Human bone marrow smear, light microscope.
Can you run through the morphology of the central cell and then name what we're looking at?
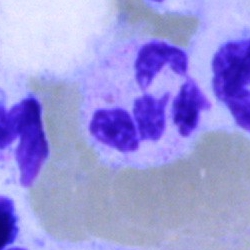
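Roughly round outline. Chromatin dense, staining dark purple. Cytoplasm pale, only a faint lilac tint; no vacuoles seen. Cell: segmented neutrophil.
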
